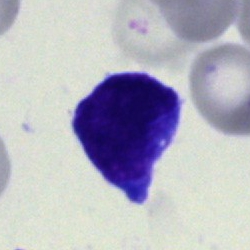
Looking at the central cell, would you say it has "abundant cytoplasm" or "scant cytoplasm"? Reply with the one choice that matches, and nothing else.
Scant cytoplasm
